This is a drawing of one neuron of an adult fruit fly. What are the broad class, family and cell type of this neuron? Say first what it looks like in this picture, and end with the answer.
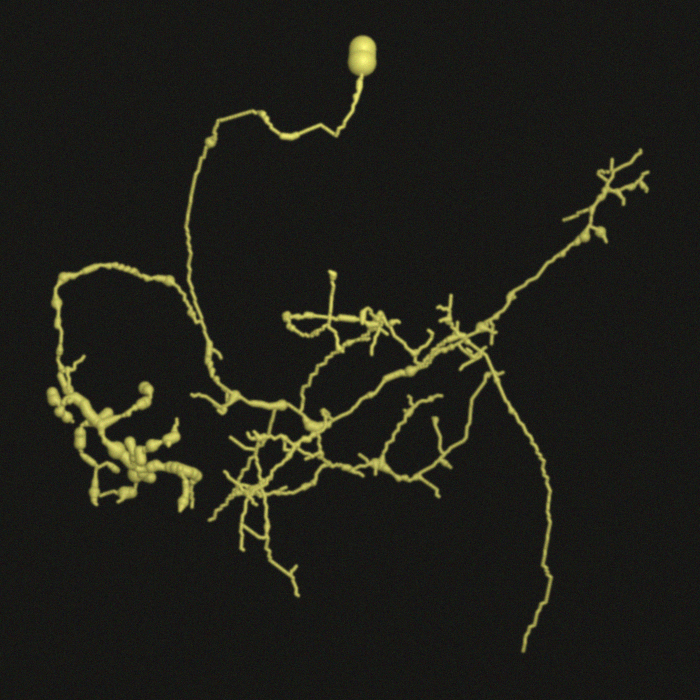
The cell body is at the top of the picture. The picture shows dozens of branch ends. Its broad class is nerve-cord intrinsic neuron. The family is hemilineage 09A. It is of cell type IN09A045.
